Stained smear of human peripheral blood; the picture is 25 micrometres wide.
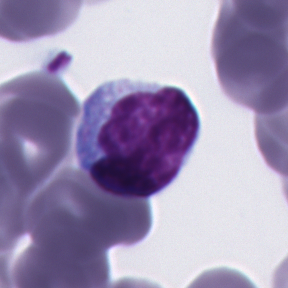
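Typical lymphocyte, the nucleated cell at the centre of a stained smear of human peripheral blood. This typical lymphocyte has a roughly round outline. Its cytoplasm is pale blue-grey with fine pale lilac speckling and shows no clear vacuoles.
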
